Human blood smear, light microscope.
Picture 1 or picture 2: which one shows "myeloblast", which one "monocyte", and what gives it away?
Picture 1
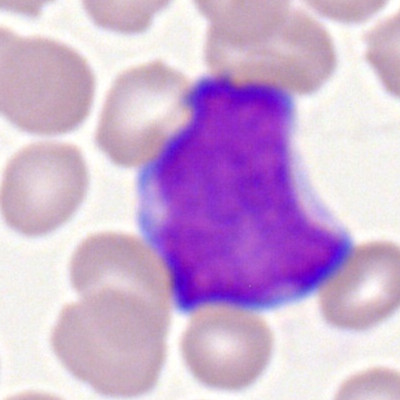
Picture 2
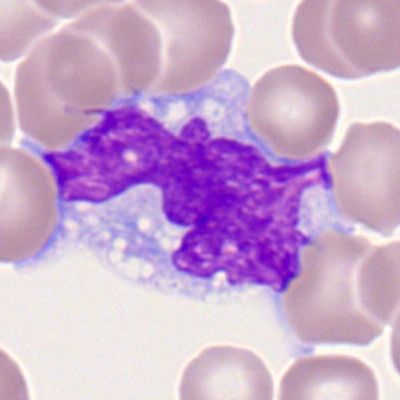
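Picture 1 is the myeloblast, picture 2 the monocyte. The monocyte's nucleus is one irregular, folded mass stretching across the cell from left to right.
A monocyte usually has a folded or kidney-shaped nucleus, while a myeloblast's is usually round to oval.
The monocyte's cytoplasm is plentiful and pale grey-blue, with many small clear vacuoles.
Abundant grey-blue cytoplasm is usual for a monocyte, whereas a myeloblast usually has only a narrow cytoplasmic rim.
In the myeloblast the nucleus fills most of the cell. Its purple chromatin is mottled with darker and lighter patches, and its irregular, angular margin is edged a deeper blue than its interior.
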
